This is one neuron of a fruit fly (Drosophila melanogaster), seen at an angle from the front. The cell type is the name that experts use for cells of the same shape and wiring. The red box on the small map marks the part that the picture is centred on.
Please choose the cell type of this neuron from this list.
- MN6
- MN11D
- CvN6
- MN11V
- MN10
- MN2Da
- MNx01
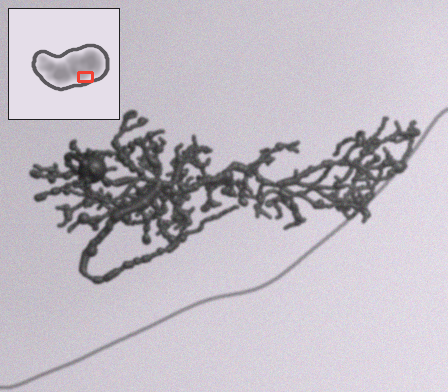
MN11V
